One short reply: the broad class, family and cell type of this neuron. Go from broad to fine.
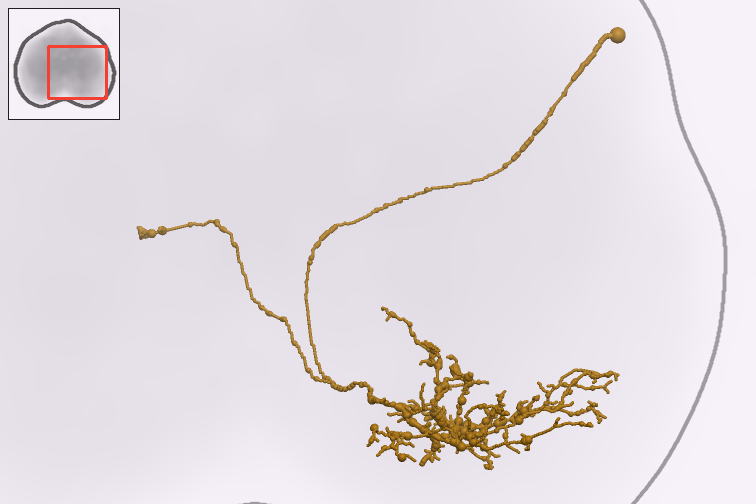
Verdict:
nerve-cord intrinsic neuron; hemilineage 23B; IN23B063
